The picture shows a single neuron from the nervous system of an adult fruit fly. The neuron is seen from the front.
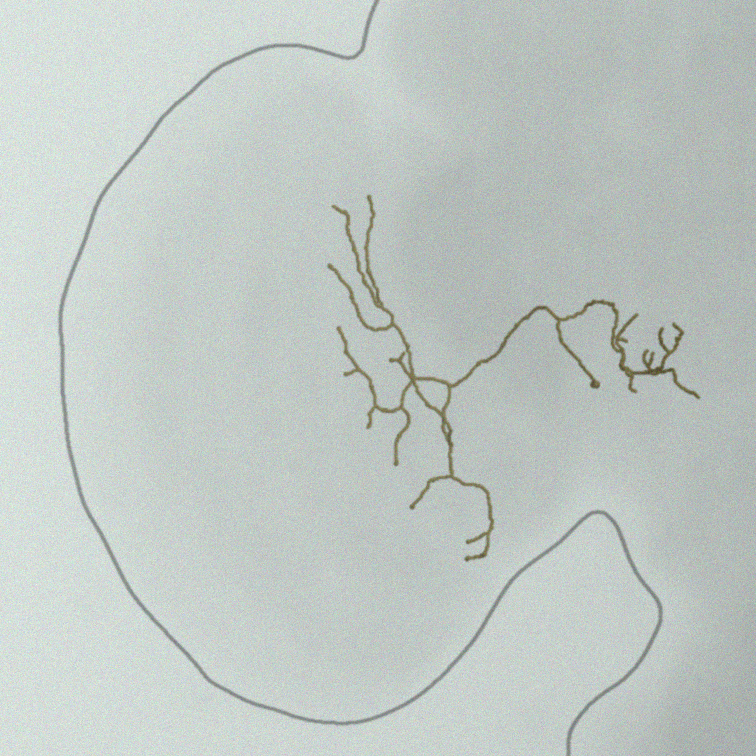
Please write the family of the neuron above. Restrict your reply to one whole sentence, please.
Regarding family, this neuron is LPT.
